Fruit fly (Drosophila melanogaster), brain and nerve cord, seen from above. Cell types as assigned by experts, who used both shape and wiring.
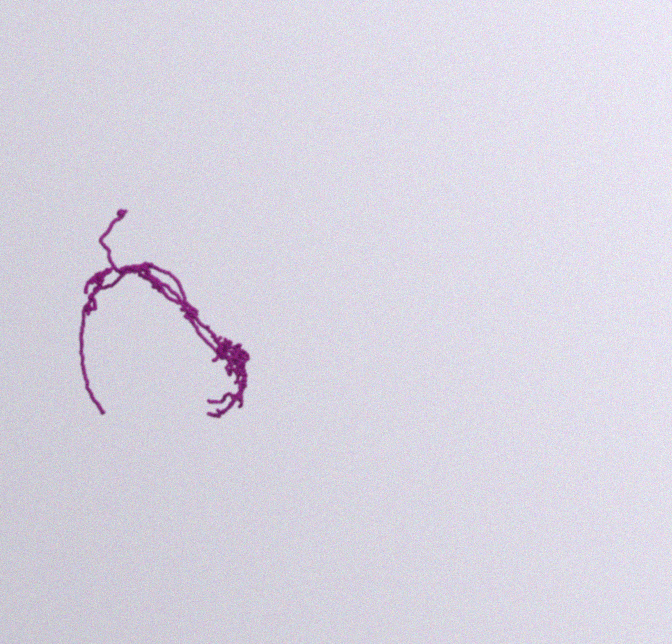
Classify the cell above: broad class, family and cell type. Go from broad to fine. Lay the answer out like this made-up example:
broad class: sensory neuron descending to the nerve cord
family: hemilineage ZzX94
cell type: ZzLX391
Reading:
broad class: central-brain intrinsic neuron
family: hemilineage SLPa&l1_anterior
cell type: CL089_c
